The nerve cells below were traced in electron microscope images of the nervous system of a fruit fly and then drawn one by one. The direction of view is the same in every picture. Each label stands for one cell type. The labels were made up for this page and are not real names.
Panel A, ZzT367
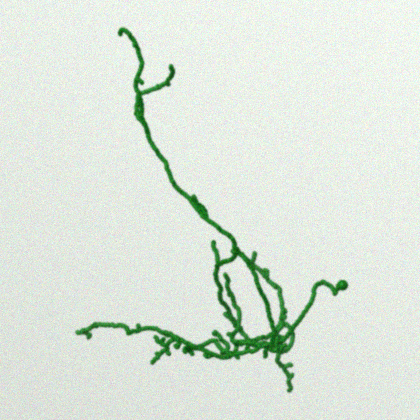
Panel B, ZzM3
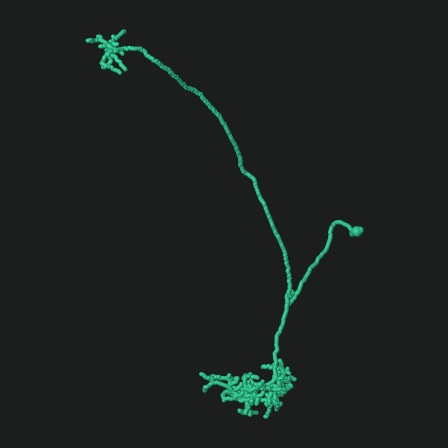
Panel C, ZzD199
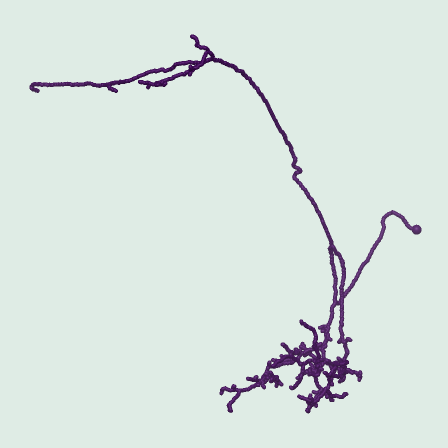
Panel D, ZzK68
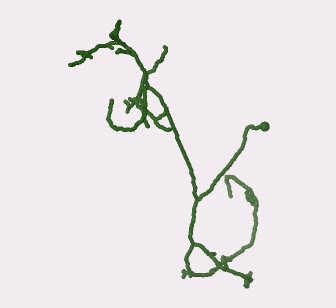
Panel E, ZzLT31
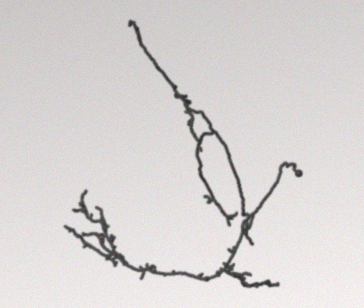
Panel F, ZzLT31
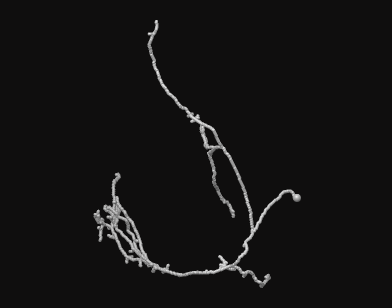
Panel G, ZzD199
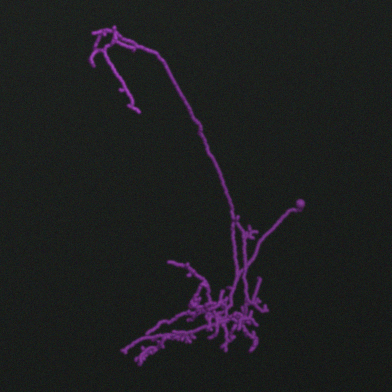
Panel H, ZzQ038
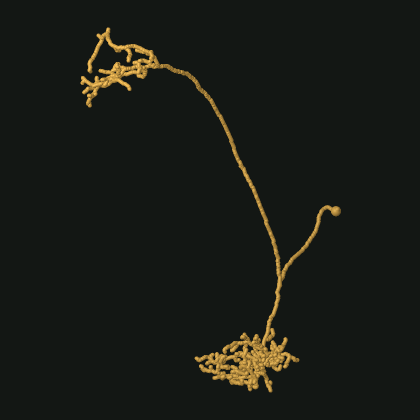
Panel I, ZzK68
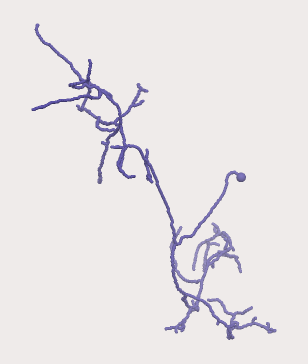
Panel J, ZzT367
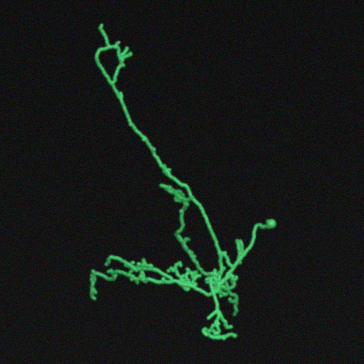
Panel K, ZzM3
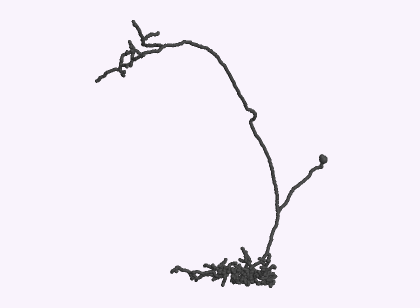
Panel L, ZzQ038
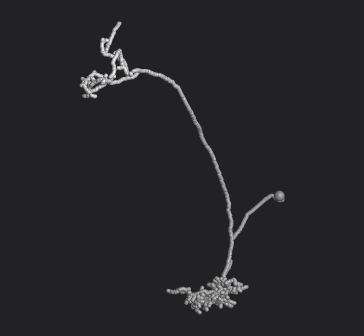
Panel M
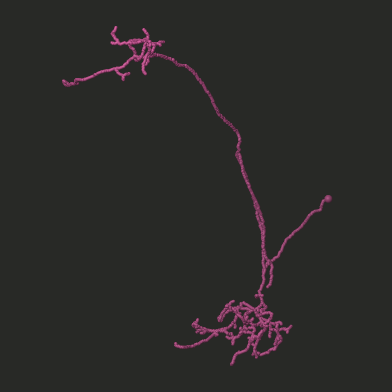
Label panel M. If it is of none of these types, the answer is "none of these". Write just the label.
ZzD199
